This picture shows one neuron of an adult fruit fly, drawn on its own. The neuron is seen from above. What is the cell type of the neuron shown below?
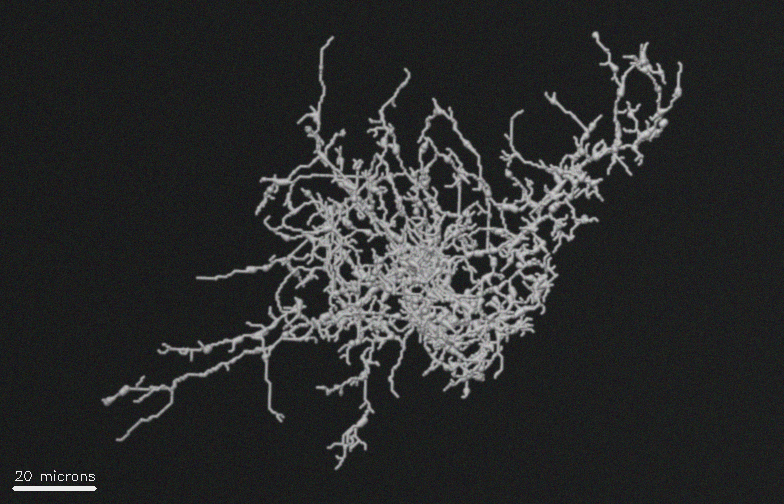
CB0466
